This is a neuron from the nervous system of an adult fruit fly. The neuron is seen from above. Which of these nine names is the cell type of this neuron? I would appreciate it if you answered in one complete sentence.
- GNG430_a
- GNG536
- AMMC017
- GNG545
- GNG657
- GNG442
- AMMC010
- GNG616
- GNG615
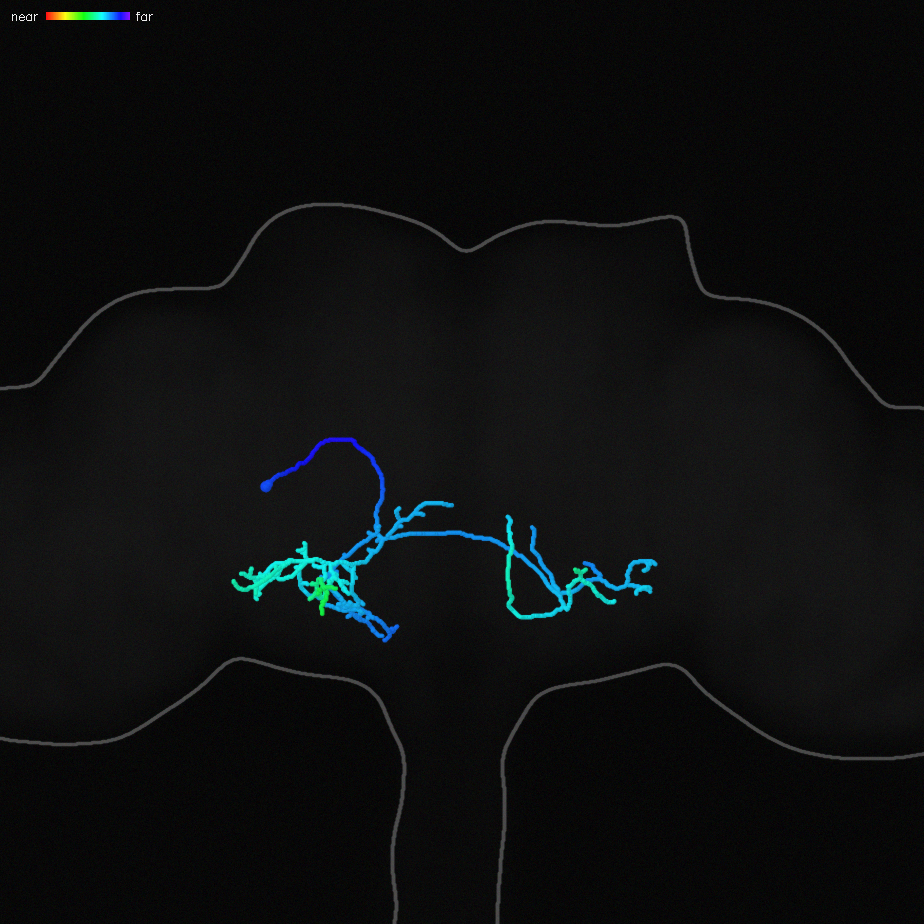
This neuron has been assigned cell type GNG536.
